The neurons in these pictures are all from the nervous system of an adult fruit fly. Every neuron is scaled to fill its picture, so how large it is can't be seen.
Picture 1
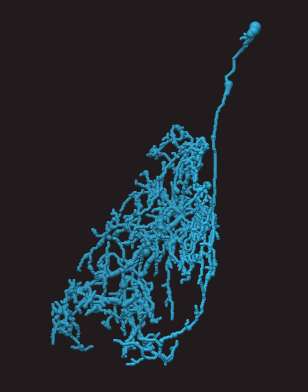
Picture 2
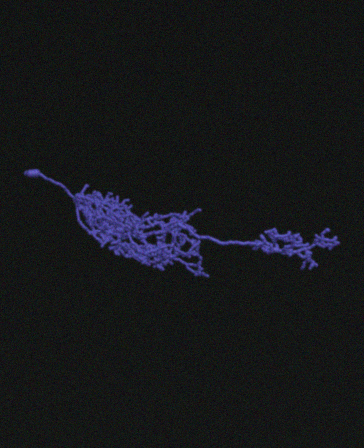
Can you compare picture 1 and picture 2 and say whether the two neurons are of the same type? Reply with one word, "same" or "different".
different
